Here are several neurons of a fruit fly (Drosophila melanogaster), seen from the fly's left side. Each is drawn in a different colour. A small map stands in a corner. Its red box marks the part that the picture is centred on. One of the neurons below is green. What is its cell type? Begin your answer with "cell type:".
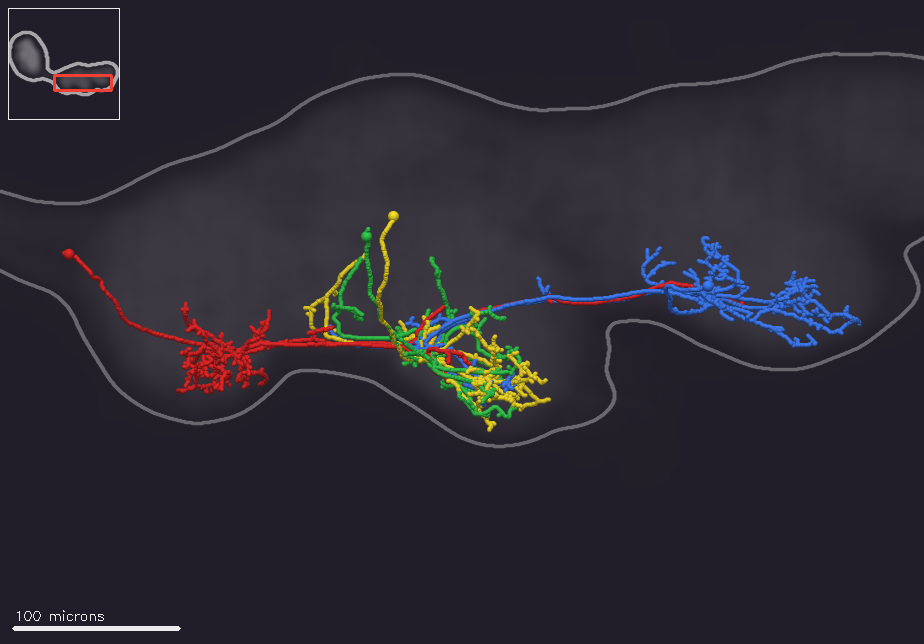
cell type: IN09B050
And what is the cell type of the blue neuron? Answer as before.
cell type: IN09B047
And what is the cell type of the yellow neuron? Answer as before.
cell type: IN09B049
